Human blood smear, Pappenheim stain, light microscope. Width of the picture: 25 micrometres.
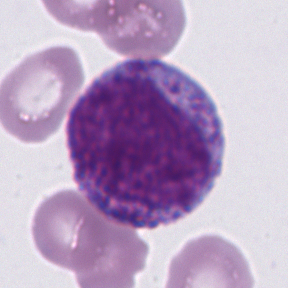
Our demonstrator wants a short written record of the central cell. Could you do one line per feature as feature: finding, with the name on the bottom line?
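Outline: round and smooth, I note
Nucleus: off-centre, toward the lower left
Cytoplasm: only a narrow rim around the nucleus, widest upper right
Colour: pale blue-grey cytoplasm
Conclusion: promyelocyte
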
